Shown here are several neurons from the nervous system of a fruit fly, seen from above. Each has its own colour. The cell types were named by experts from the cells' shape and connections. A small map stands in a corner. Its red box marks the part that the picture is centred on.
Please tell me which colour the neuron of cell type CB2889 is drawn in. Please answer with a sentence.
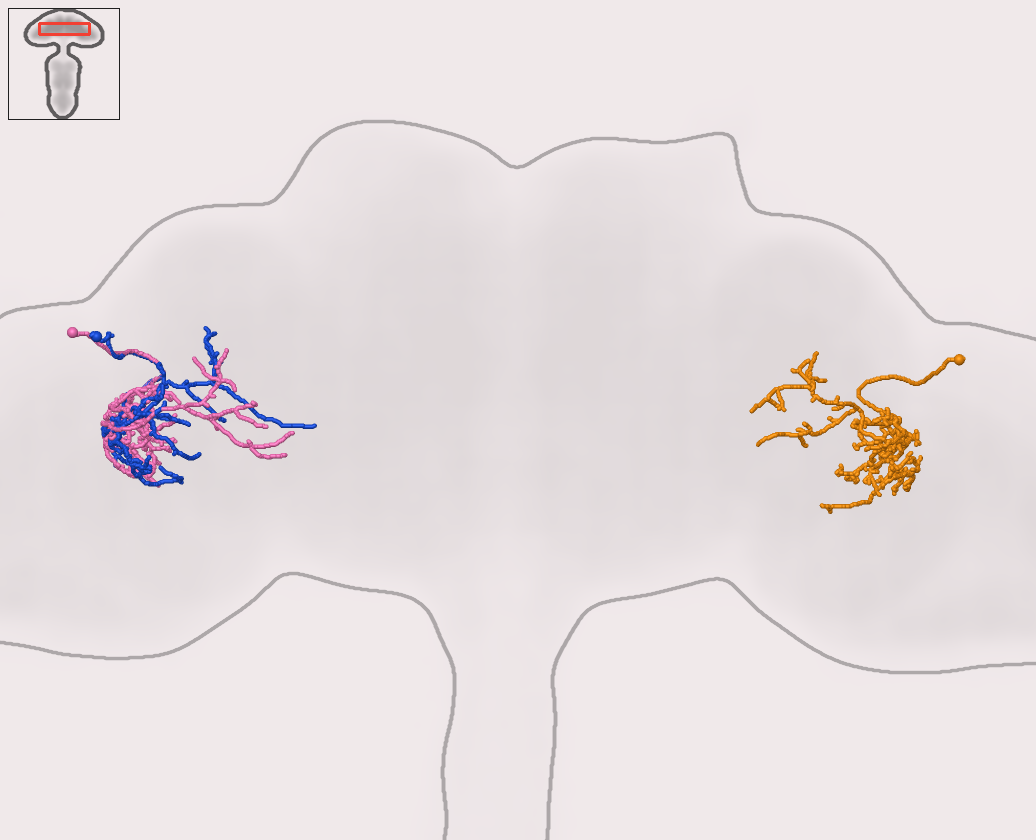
The colour is orange.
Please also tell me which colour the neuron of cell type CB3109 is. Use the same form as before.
The colour is pink.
